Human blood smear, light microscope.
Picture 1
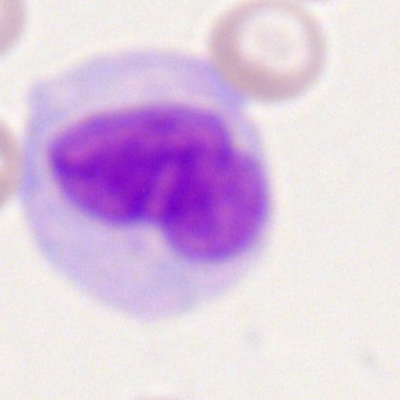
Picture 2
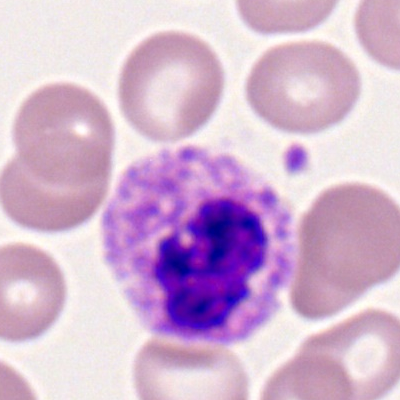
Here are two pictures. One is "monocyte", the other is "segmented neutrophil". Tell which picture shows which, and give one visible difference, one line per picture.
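In picture 1 we see a monocyte: No distinct granules can be seen in the cytoplasm.
In picture 2 we see a segmented neutrophil: Numerous pinkish-lilac granules fill the cytoplasm.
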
